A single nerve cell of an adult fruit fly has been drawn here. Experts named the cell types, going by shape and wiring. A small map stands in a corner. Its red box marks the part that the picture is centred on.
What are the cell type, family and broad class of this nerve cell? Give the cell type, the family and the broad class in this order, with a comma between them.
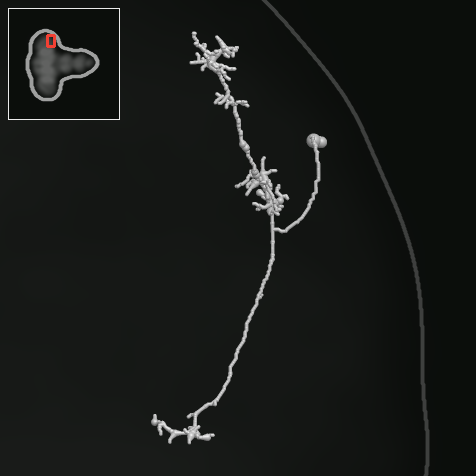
T2, T, optic-lobe intrinsic neuron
